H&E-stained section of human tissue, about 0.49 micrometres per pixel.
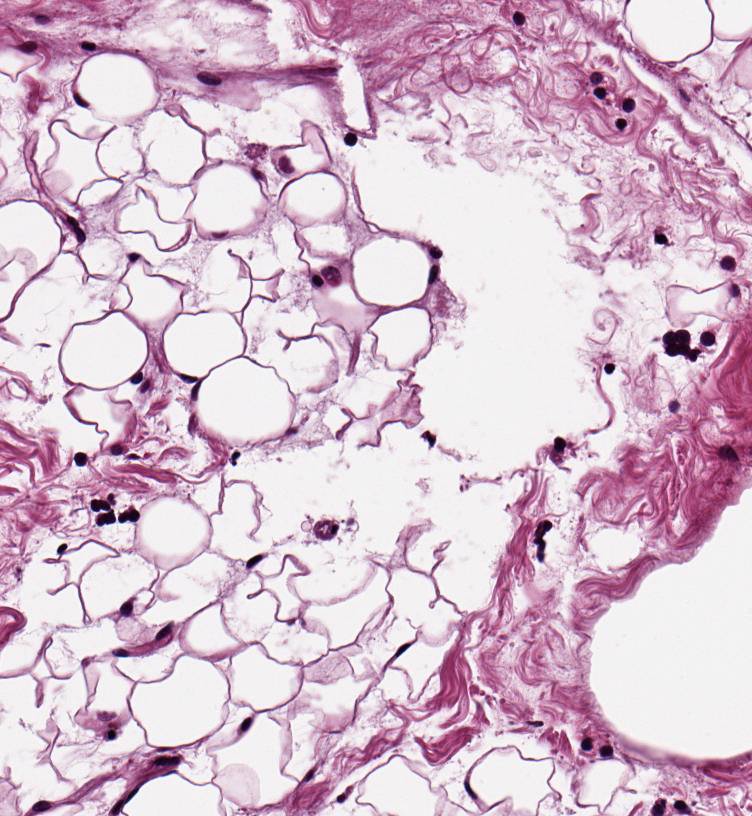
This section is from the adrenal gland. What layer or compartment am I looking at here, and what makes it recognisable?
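Part shown: fat. Decisive: the left half is mostly rounded clear vacuoles of varying size, each outlined by a thin membrane.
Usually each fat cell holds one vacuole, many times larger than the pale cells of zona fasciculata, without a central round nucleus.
Also: loose, pale pink, wispy material between vacuoles; one much larger vacuole at the lower right edge.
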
